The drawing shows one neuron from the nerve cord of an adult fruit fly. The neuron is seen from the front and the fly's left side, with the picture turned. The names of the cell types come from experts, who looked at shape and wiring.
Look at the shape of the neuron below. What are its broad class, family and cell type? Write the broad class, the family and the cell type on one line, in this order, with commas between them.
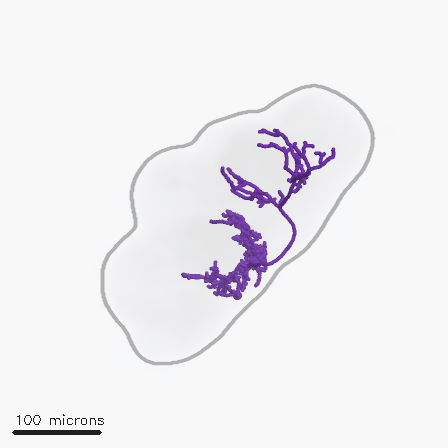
nerve-cord intrinsic neuron, hemilineage 03A, IN03A012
